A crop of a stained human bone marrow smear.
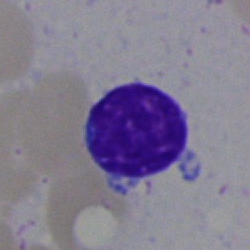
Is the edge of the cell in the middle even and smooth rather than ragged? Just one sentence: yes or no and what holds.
Yes, this cell's outline runs smooth, without projections.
